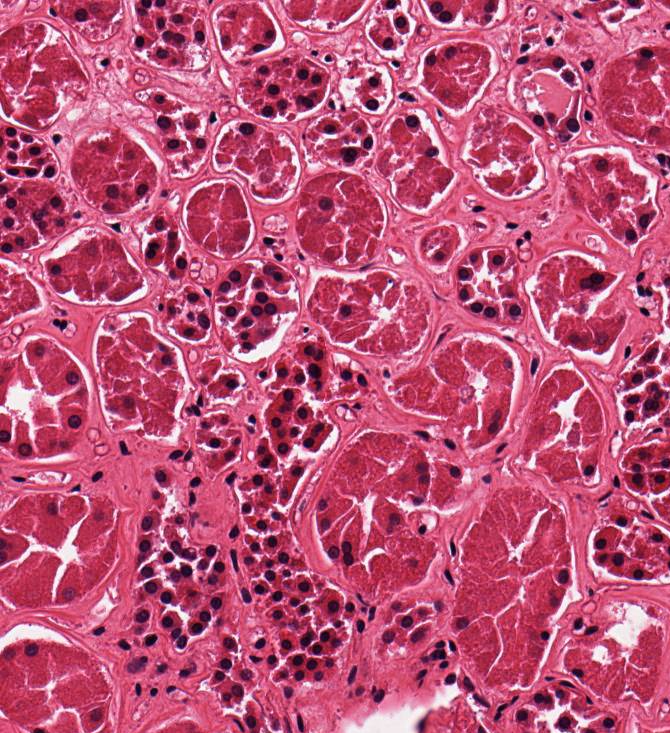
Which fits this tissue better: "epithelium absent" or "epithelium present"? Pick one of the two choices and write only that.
Epithelium present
